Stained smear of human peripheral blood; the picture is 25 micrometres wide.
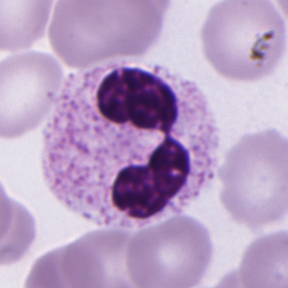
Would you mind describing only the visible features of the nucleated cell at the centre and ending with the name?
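The nucleus consists of two large masses linked by a thin strand. Its chromatin stains a dense, dark purple. The cytoplasm is pale pink, and no vacuoles are visible in it. This is a segmented neutrophil.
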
